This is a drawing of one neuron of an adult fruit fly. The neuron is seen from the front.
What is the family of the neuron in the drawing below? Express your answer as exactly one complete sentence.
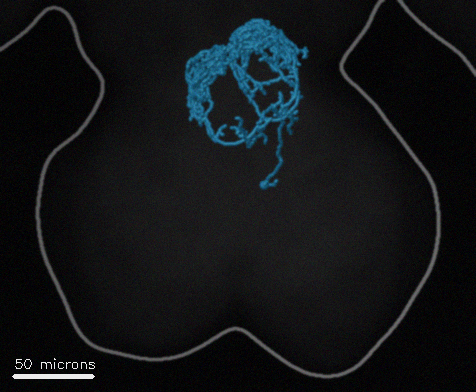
It is family hemilineage 00A that this neuron belongs to.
